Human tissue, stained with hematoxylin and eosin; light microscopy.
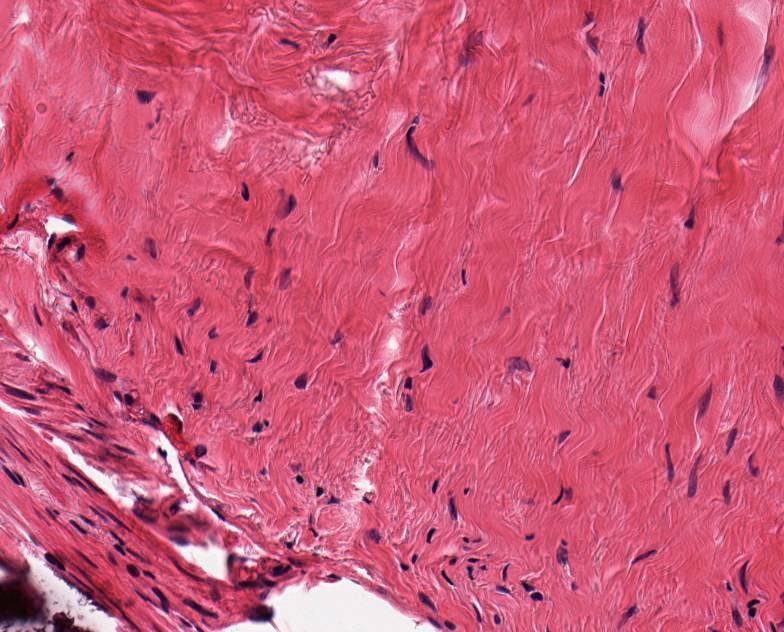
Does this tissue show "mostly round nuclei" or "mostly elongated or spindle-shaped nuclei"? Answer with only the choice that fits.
Mostly elongated or spindle-shaped nuclei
